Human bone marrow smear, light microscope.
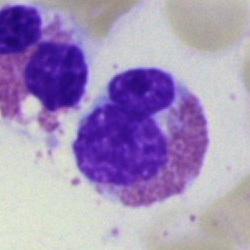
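Eosinophil, the central cell in a stained human bone marrow smear. The roughly round cell has a nucleus in two unequal lobes, the smaller above the larger, set toward the upper left; most of the cytoplasm lies right and below, packed with pinkish-purple granules.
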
